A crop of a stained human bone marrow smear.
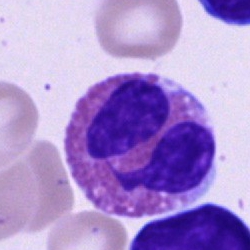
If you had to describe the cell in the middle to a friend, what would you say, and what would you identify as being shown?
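Two lobes make up the nucleus, set diagonally, one at upper left and one at lower right. The chromatin is dense and stains dark purple. Coarse pink granules pack the cytoplasm. The cell is an eosinophil.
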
